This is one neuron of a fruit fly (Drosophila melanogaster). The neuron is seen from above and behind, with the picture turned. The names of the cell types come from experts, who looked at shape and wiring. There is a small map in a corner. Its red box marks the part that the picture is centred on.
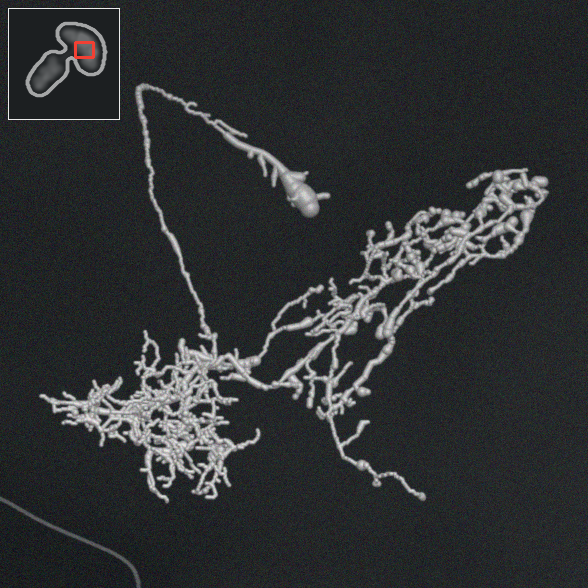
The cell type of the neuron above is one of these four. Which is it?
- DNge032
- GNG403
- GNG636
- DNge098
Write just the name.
GNG636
